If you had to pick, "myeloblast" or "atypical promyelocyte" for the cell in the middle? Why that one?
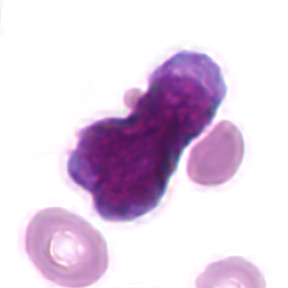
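The answer is atypical promyelocyte.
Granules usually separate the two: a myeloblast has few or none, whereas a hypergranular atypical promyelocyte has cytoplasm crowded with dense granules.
Here the soft focus blurs the individual granules. The cell forms an hourglass, pinched at its middle.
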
